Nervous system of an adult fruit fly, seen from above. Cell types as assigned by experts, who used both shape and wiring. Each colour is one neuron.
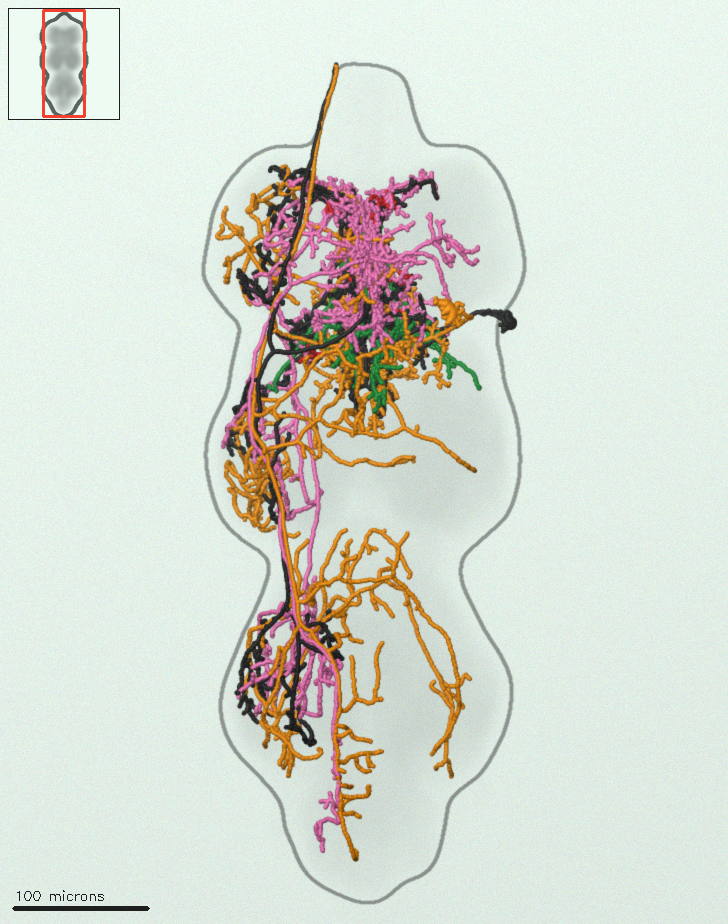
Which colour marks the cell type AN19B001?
orange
